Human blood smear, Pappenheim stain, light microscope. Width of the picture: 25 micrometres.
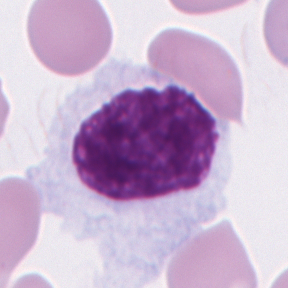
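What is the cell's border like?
Irregular and ragged rather than smooth.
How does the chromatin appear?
Dark purple, mottled with darker and paler patches.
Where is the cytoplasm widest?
The cytoplasm is abundant and pale grey-blue, with its widest rim below the nucleus.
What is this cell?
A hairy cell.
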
